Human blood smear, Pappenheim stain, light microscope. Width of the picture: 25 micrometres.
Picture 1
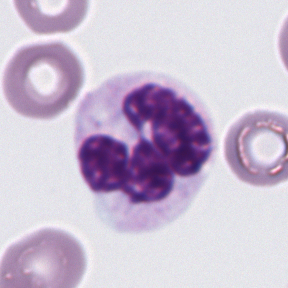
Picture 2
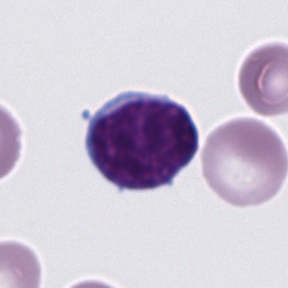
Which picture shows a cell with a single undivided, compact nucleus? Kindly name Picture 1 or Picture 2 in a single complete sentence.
Picture 2 contains the cell with a compact, undivided round, oval or kidney-shaped nucleus.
